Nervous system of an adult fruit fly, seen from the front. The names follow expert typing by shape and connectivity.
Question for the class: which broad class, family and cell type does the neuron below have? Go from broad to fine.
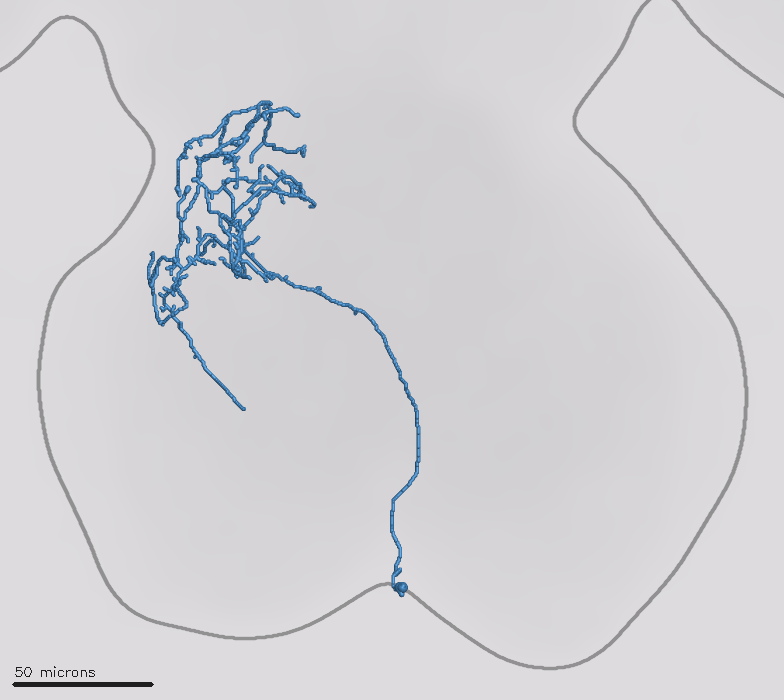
nerve-cord intrinsic neuron; hemilineage 06B; IN06B066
